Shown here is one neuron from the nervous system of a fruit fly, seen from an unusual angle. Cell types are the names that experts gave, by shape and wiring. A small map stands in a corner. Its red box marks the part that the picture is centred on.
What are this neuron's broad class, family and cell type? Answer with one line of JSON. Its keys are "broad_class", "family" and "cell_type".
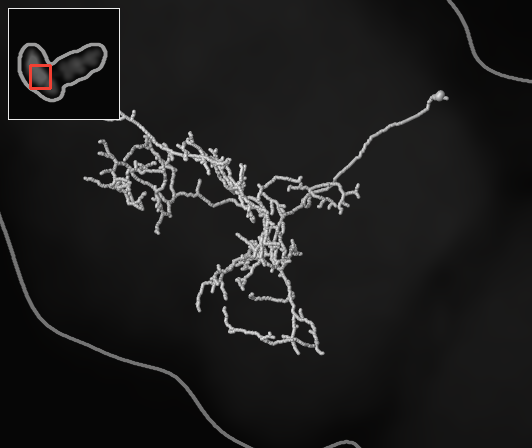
{"broad_class": "central-brain intrinsic neuron", "family": "hemilineage SMPpv2_ventral", "cell_type": "AVLP752m"}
